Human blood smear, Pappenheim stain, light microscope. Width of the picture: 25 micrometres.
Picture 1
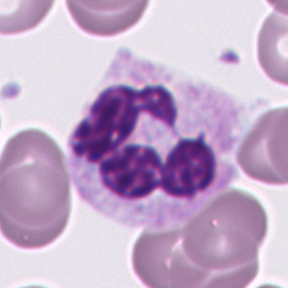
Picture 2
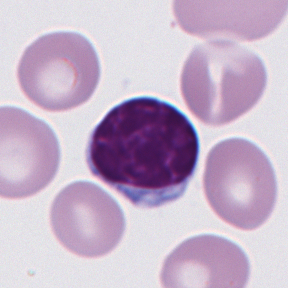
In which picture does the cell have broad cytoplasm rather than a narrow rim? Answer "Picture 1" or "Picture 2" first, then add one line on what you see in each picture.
Picture 1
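What picture 1 shows: The cytoplasm is plentiful and pale pinkish-lilac.
What picture 2 shows: The nucleus fills most of the cell, leaving only scant cytoplasm.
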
